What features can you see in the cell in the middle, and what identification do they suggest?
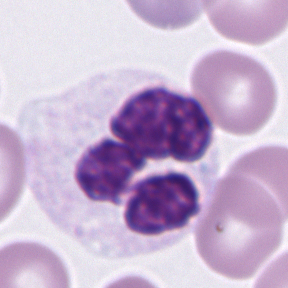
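Look at how the nucleus is split into three separate lobes, with no nucleoli to be seen in any of them. Around it, the cytoplasm holds fine, faint lilac granules, and no vacuoles are seen. It's a segmented neutrophil.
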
